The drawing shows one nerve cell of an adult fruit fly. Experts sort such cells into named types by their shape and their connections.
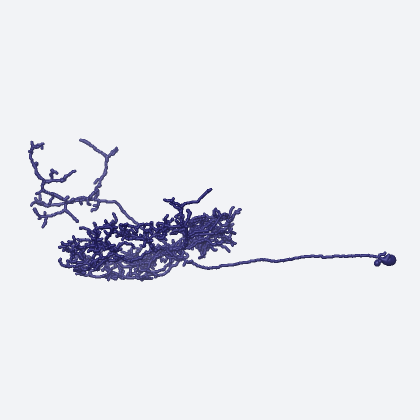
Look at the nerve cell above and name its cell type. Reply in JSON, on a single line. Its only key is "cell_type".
{"cell_type": "IN13B025"}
